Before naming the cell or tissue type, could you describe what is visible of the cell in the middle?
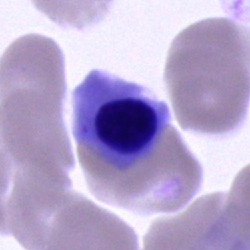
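First thing I see: the outline is irregular, even somewhat angular, rather than smoothly round. The chromatin is dense and very dark purple, staining almost uniformly, and I can find no nucleoli in the nucleus. Around the nucleus runs a moderate rim of lilac-blue cytoplasm. So this one is an erythroblast.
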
